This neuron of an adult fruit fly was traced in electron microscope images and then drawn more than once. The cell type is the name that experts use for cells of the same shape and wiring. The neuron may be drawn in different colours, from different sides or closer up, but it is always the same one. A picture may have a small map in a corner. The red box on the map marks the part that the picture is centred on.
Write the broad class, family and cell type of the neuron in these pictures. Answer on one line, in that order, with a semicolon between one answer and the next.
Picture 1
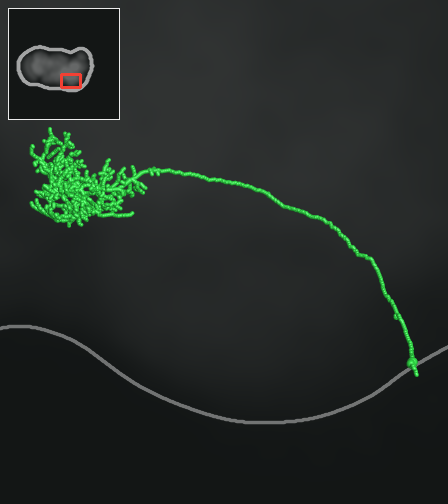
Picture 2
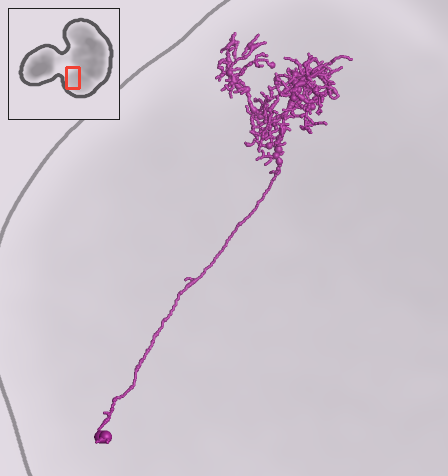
optic-lobe intrinsic neuron; Tm; Tm24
